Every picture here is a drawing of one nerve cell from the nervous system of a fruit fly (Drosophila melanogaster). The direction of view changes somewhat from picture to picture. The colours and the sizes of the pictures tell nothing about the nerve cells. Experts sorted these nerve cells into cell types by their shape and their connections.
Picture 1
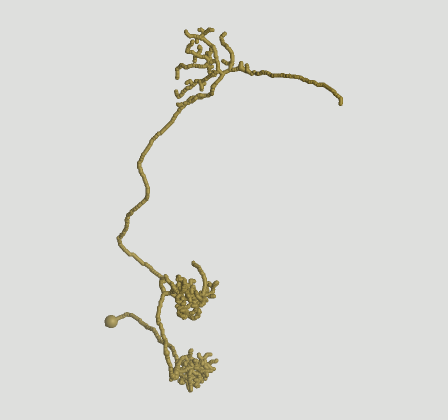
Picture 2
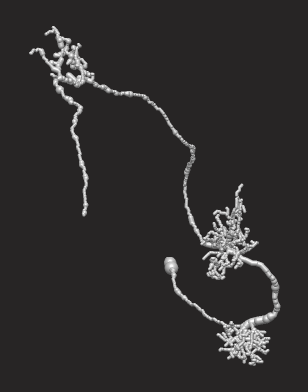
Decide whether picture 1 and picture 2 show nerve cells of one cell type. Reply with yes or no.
yes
